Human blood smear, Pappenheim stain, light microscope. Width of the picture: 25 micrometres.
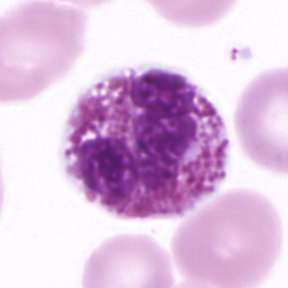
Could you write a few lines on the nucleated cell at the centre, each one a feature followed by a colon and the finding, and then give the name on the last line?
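Nucleus: divided into more than one lobe
Nucleoli: none visible
Granules: coarse and round, filling the cytoplasm
Vacuoles: no clear ones seen in the cytoplasm
Name: eosinophil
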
